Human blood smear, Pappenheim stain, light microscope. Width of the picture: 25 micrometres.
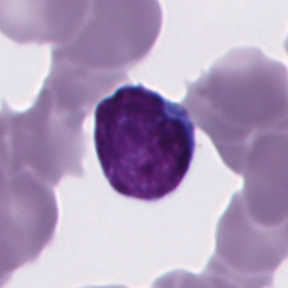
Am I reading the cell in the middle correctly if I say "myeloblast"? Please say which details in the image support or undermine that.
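Chromatin first: it is dense, dark purple and coarsely clumped.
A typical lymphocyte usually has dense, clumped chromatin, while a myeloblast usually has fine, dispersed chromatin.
On that count the name myeloblast does not fit; the cell is a typical lymphocyte. Cytoplasm: blue, without granules.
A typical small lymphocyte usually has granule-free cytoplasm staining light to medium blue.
Nucleus: one rounded mass, not lobed, about 10 by 9 micrometres, with no nucleolus seen.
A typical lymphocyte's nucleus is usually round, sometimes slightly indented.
Outline: roughly oval, smooth, without projections. The nucleus fills about 90% of the cell's area.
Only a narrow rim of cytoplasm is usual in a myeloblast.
So this share does not count against a myeloblast.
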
